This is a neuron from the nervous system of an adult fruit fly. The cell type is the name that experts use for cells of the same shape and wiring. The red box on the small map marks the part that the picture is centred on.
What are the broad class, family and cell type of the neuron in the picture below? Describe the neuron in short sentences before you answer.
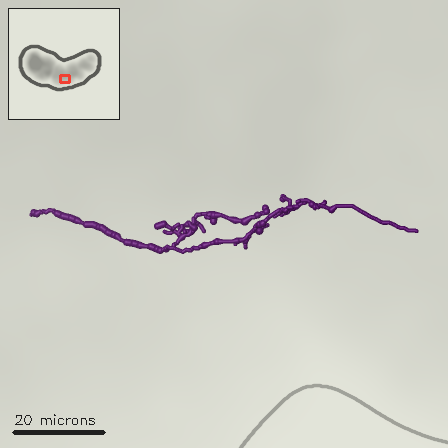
The drawing shows no cell body. From left to right in the picture it spans about 85 microns. It is a sensory neuron entering the nerve cord. The name of its family is class gustatory. It is of cell type LgLG7.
